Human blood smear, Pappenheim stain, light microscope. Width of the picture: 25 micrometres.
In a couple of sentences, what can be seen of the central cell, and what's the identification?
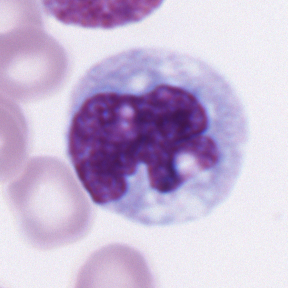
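Start with the nucleus: it sits off-centre, toward the left side of the cell. Notice that its lobes are broad and are not joined by thin strands. Around it, the cytoplasm makes a wide rim, broadest on the right, and its colour is a pale greyish blue. This is a monocyte.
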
